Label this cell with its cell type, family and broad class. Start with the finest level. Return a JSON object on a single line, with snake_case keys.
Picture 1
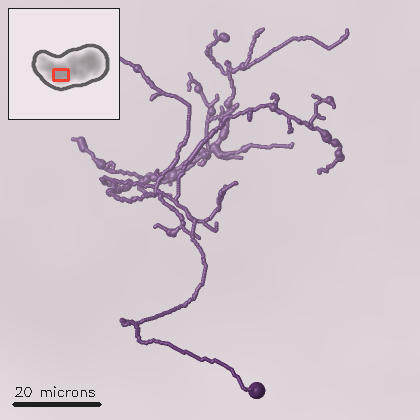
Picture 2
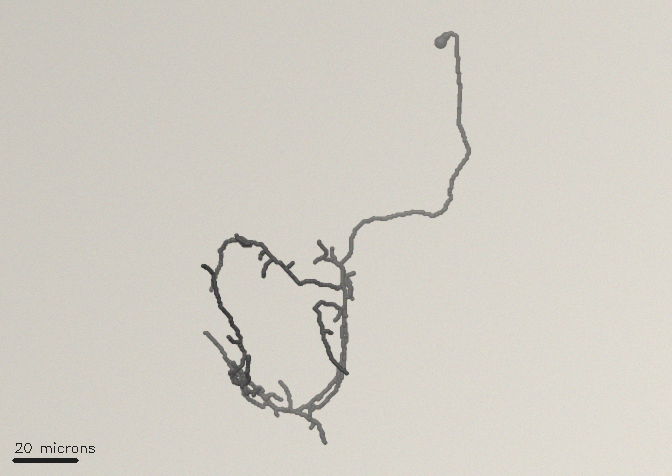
{"cell_type": "IN14A110", "family": "hemilineage 14A", "broad_class": "nerve-cord intrinsic neuron"}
